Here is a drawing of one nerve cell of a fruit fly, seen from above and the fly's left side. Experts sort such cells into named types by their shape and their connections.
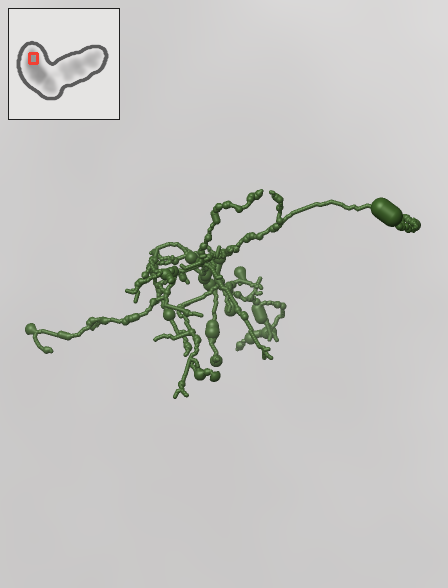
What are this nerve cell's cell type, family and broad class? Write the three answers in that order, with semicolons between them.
SLP289; hemilineage SLPpm1; central-brain intrinsic neuron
